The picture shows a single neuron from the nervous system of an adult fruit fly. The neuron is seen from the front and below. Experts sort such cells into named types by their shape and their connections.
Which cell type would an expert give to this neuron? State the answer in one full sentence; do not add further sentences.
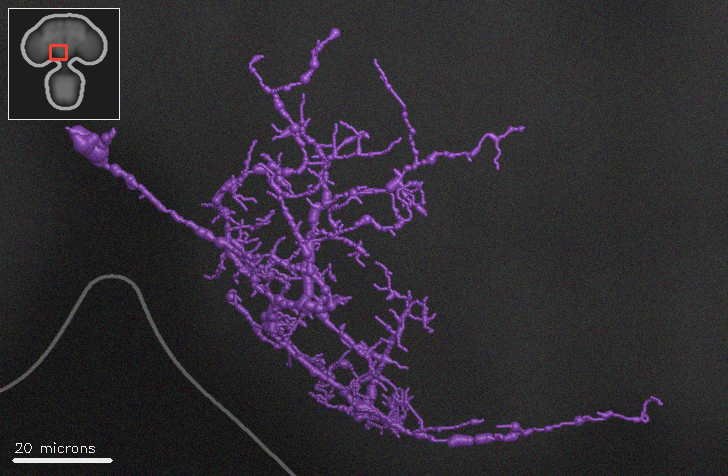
The type of this neuron is the cell type MN4a.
